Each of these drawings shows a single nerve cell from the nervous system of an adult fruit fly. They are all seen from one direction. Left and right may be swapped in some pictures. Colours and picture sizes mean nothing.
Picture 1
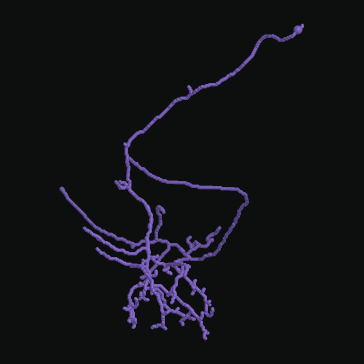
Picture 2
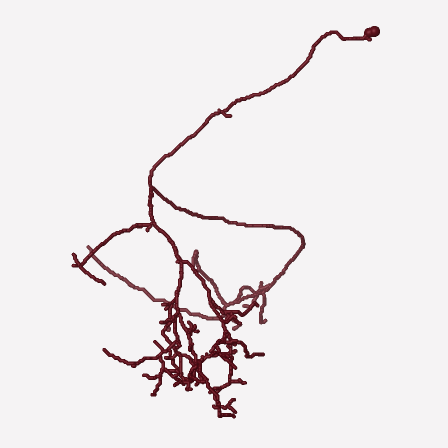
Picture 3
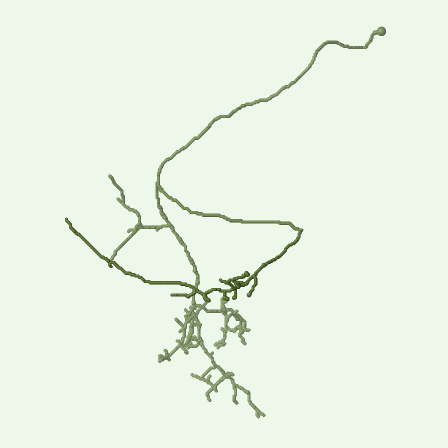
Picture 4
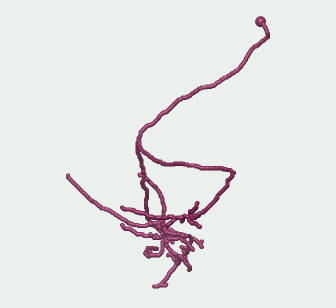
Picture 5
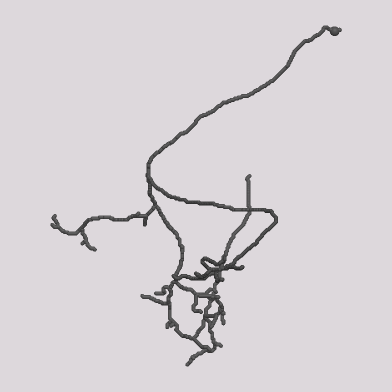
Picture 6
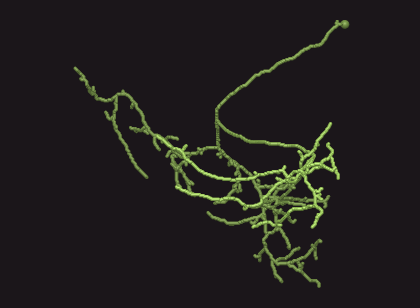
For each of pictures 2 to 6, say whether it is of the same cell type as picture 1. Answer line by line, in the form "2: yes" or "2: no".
2: yes
3: yes
4: yes
5: yes
6: no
